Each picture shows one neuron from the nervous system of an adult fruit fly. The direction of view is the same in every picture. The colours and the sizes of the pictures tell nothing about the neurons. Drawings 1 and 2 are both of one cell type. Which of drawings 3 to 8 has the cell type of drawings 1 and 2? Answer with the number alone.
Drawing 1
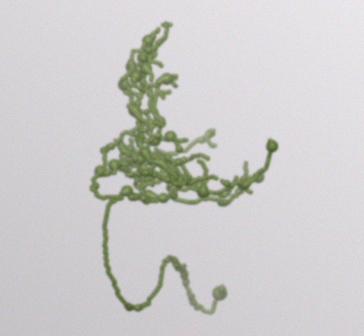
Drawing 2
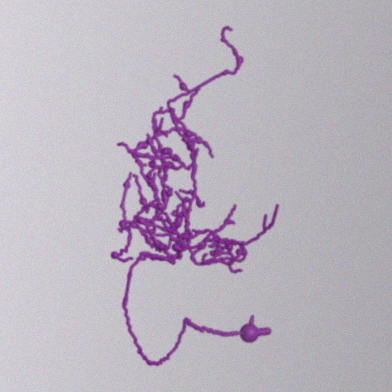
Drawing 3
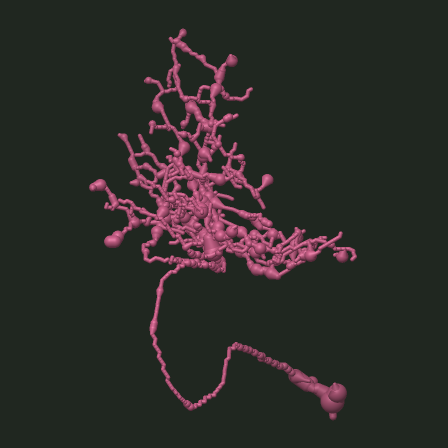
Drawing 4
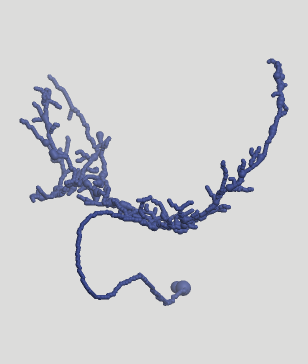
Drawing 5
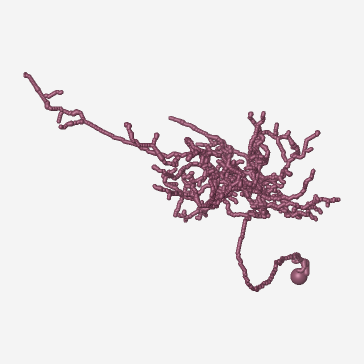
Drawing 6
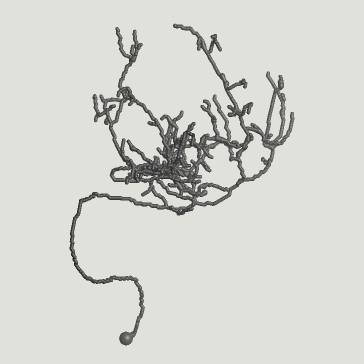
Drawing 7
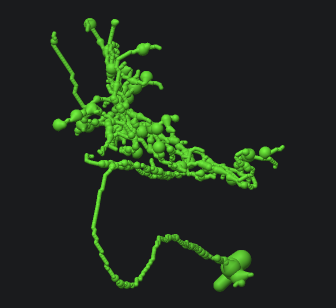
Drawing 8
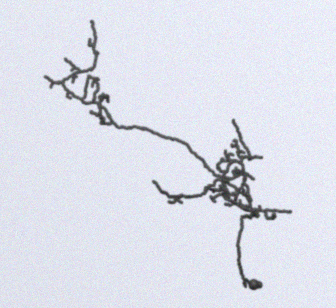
3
